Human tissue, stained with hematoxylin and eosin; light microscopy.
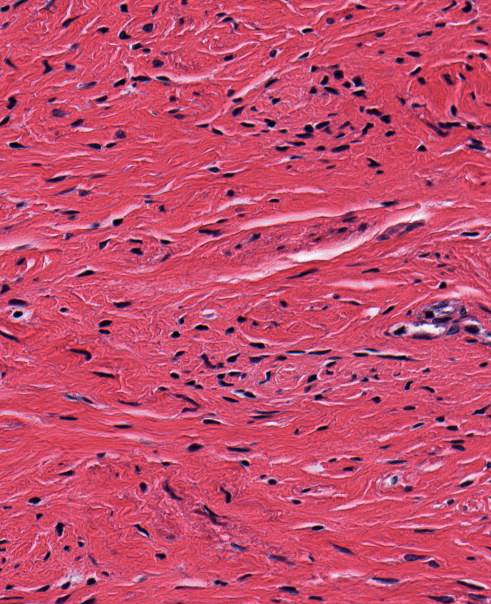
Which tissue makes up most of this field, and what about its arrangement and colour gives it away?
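Tissue: dense connective tissue, dense pink fibres filling the field with no separate compartments. Epithelium: none. Nuclei: dark and elongated, scattered among the fibres, with no cell borders or cytoplasm to be made out around them.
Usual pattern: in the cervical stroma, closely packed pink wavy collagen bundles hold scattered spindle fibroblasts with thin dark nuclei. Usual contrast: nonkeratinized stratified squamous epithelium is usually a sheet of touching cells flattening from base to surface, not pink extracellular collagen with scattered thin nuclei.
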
